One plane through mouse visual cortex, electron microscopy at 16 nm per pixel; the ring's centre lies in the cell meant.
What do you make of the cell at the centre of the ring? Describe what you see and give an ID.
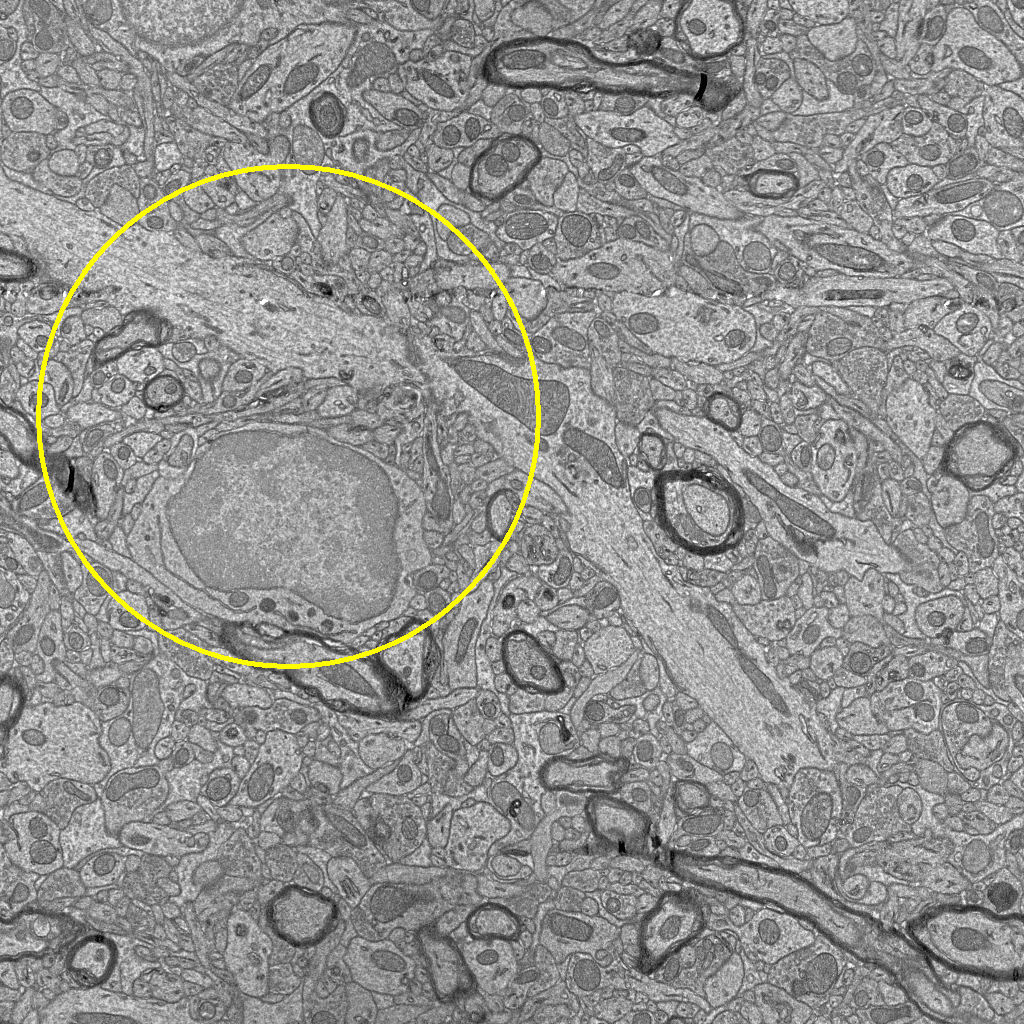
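No distinct nucleolus visible in the nucleus. Several small dark round profiles in the cytoplasm below the nucleus. No stacked rough endoplasmic reticulum in the cytoplasm. Broad pale process runs diagonally above the cell, upper left toward right. The cell is a microglial cell.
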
